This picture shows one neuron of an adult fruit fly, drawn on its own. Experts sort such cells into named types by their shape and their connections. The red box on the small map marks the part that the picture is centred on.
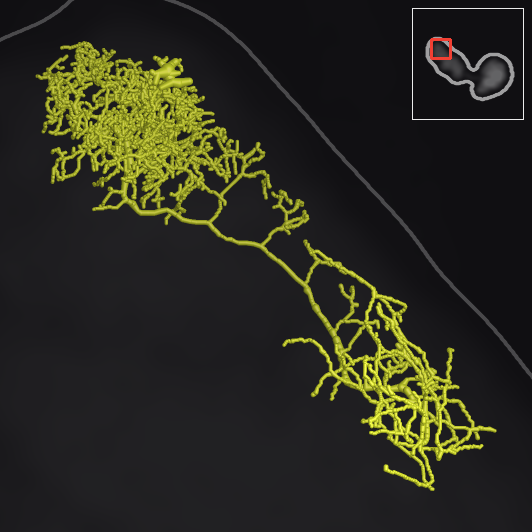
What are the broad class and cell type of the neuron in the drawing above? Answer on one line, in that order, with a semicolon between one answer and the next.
nerve-cord intrinsic neuron; INXXX087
